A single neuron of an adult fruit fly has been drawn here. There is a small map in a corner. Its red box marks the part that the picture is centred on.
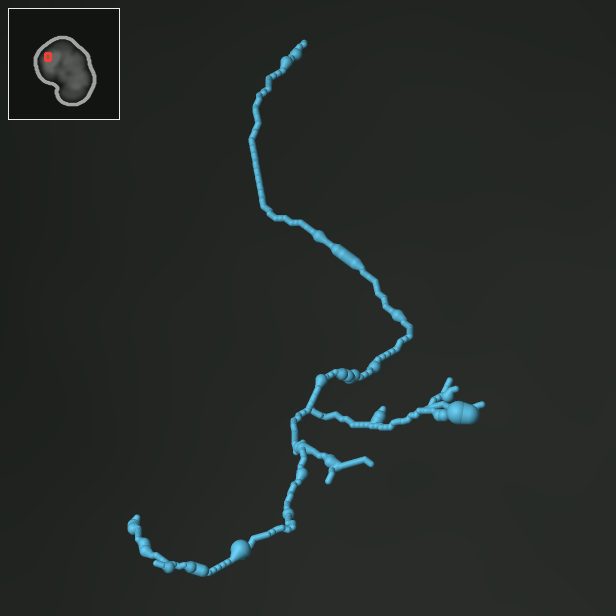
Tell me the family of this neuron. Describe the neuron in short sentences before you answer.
The drawing shows no cell body. It has a dozen or fewer branch ends. Its broad class is sensory neuron entering the nerve cord. The name of its family is class chemosensory.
